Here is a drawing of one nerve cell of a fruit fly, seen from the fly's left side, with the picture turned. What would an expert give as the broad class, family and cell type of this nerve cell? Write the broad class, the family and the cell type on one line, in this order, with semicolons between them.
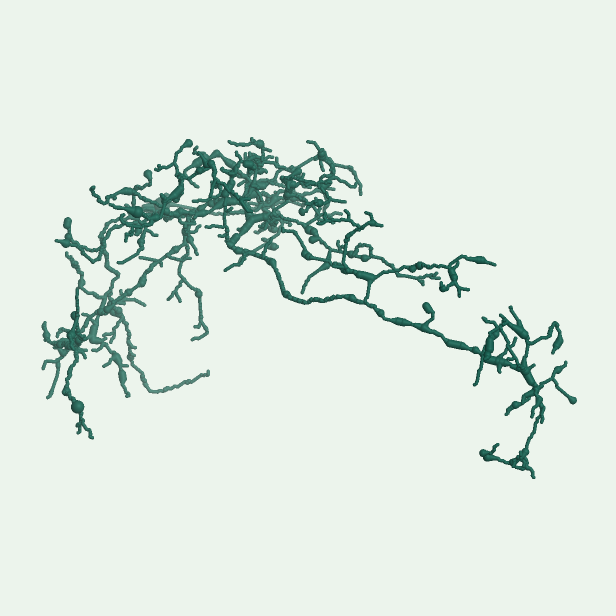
nerve-cord intrinsic neuron; hemilineage 13B; IN13B027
